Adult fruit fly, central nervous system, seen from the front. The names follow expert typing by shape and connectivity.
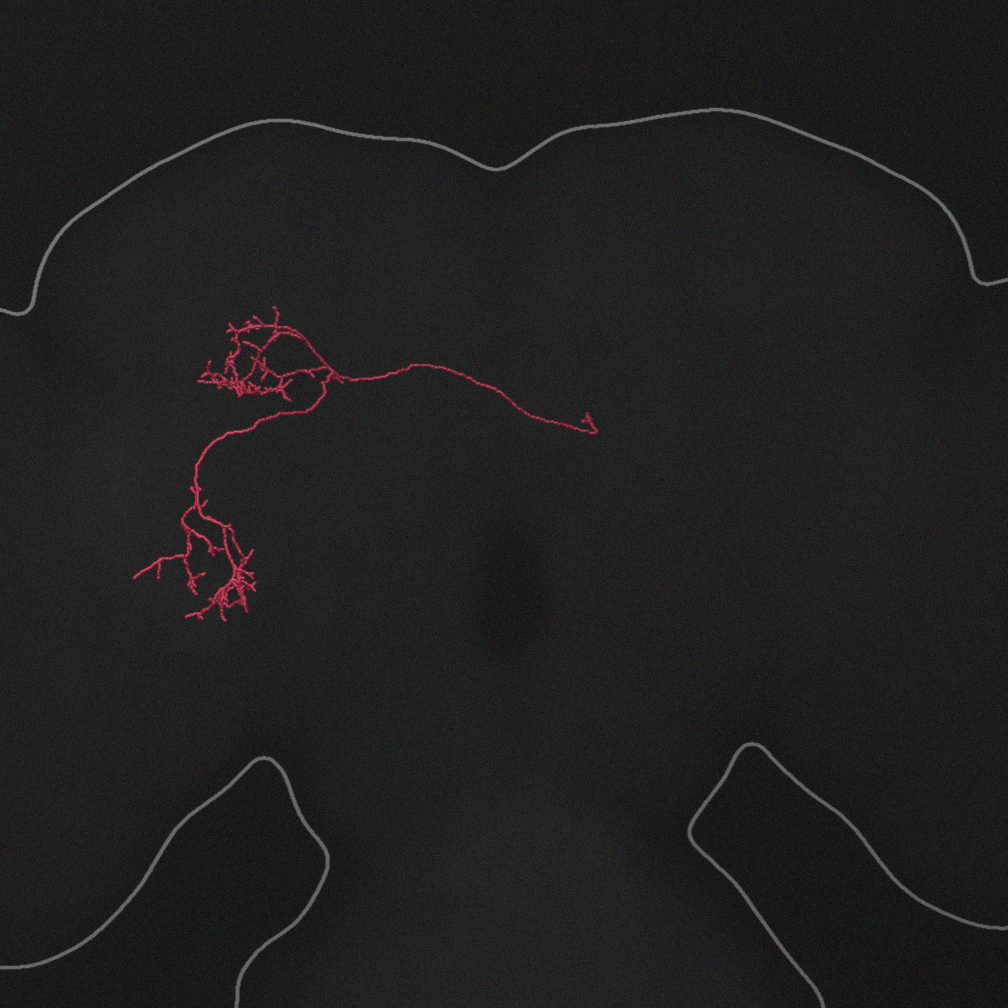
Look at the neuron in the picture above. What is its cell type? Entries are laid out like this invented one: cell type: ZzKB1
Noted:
cell type: AVLP584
